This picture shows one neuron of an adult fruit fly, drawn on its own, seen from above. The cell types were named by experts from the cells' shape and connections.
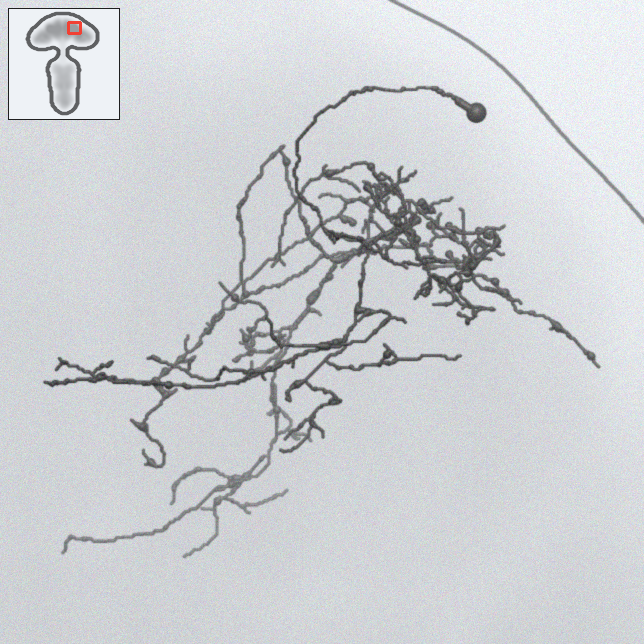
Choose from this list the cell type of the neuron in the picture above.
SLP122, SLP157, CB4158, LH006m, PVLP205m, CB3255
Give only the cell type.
SLP122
